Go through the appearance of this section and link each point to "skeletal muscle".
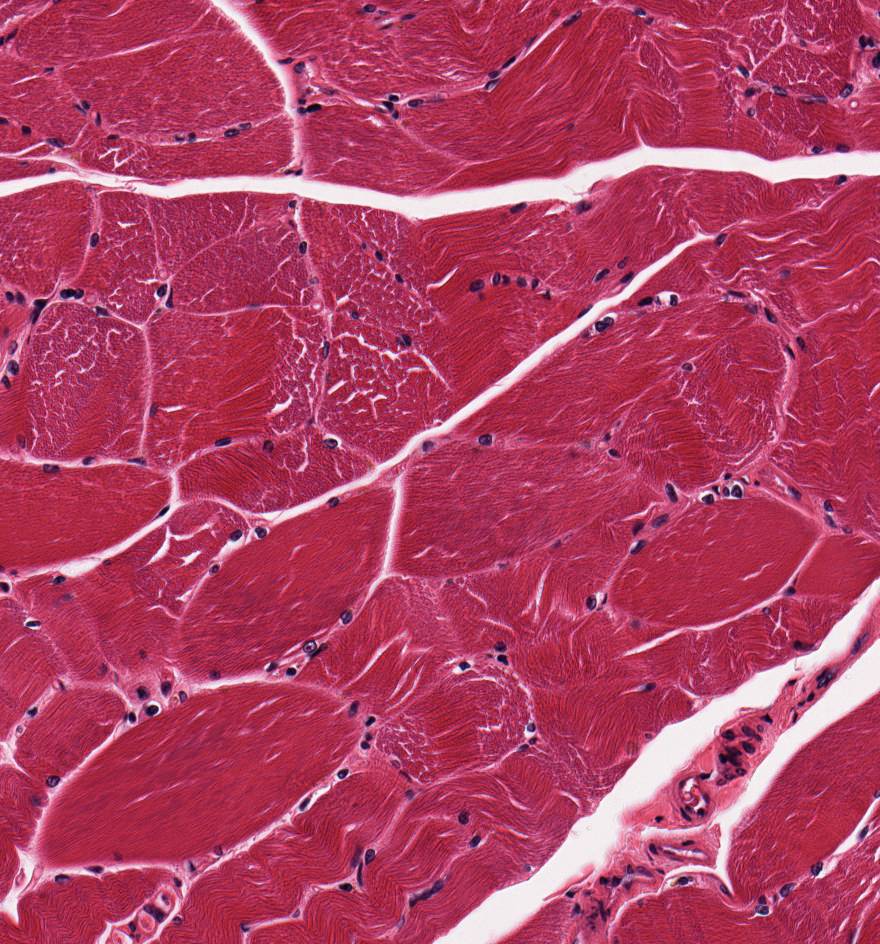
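Notice the dark, flattened nuclei at the fibre edges, not in their centres. Within the cytoplasm, fine parallel lines run along the length of the fibres.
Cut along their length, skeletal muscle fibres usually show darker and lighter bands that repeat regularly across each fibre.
In the upper centre, some fibres are cut across, and their cytoplasm looks mottled, broken by small white cracks.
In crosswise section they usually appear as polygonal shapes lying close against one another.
You won't find any fat cells in the field.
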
